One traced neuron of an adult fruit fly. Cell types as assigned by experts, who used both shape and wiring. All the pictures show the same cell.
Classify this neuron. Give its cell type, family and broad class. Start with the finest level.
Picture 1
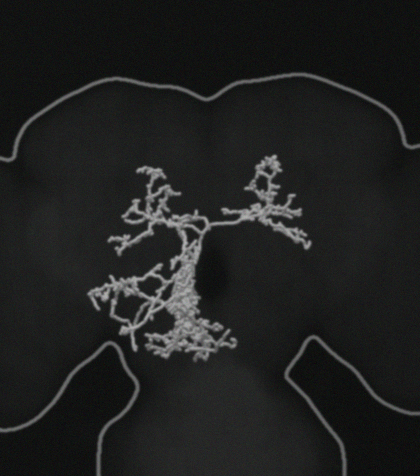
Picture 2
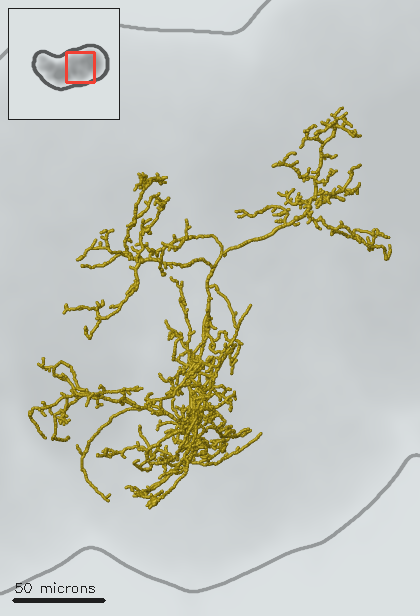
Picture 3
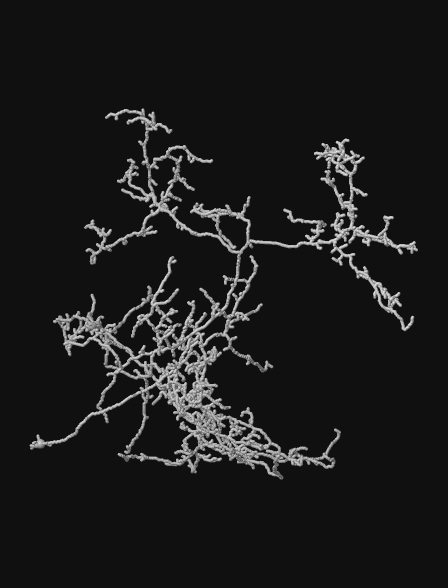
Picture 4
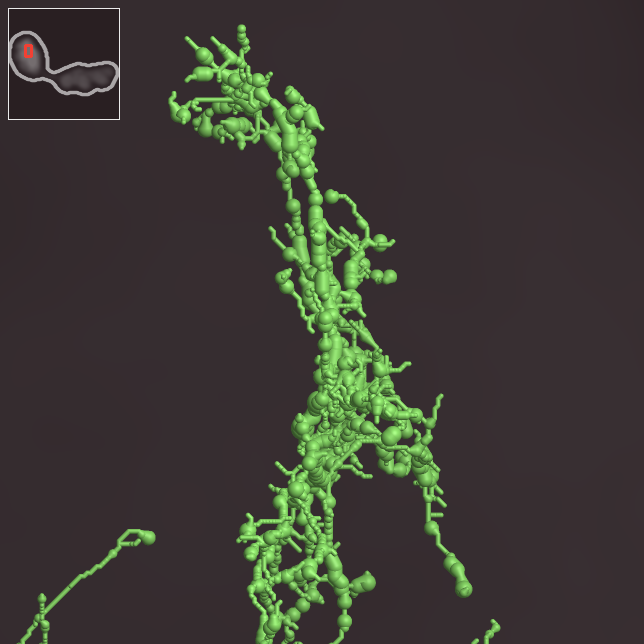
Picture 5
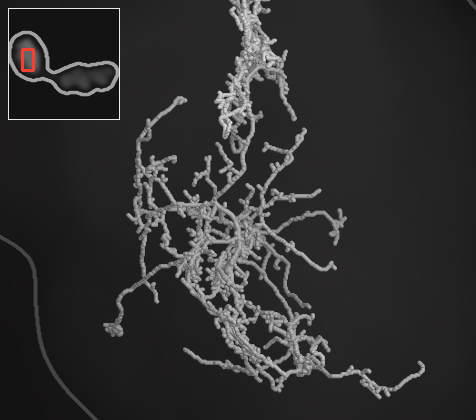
CL367; hemilineage VESa1; central-brain intrinsic neuron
